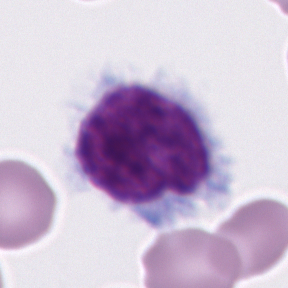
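Hairy cell, with fine hair-like projections extending from its surface all around the circumference. The chromatin is dark purple and dense. Pale blue cytoplasm forms a narrow rim, widest below the nucleus.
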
